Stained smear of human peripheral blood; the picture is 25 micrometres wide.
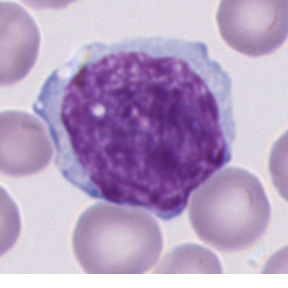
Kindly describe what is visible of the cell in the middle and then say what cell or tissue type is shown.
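Small bumps along the edge give the cell an irregular outline. The nucleus, roughly round, is not divided into lobes. Its chromatin looks finely granular, not gathered into coarse dark blocks. The cytoplasm shows no granules. The cell is a myeloblast.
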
